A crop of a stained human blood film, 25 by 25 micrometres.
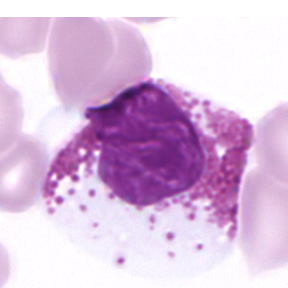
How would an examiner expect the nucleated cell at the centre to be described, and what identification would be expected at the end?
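Start with the nucleus: it sits off-centre, towards the upper part of the cell. Now look at the cytoplasm, which holds coarse, round, reddish-purple granules. Below the nucleus, though, the cytoplasm is pale and almost colourless. Notice too that the outline of the cell is irregular rather than a smooth circle. This cell is an eosinophil.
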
